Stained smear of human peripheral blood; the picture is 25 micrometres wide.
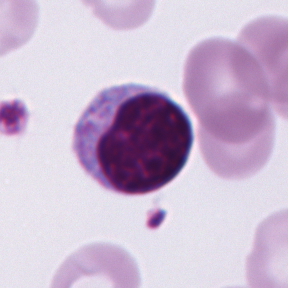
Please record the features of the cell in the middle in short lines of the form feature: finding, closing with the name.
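Shape: round, with a smooth outline
Nucleus: shallow notch on its left side
Cytoplasm: a crescent, mainly on the left of the cell
Vacuoles: the cytoplasm contains none
Conclusion: large granular lymphocyte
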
